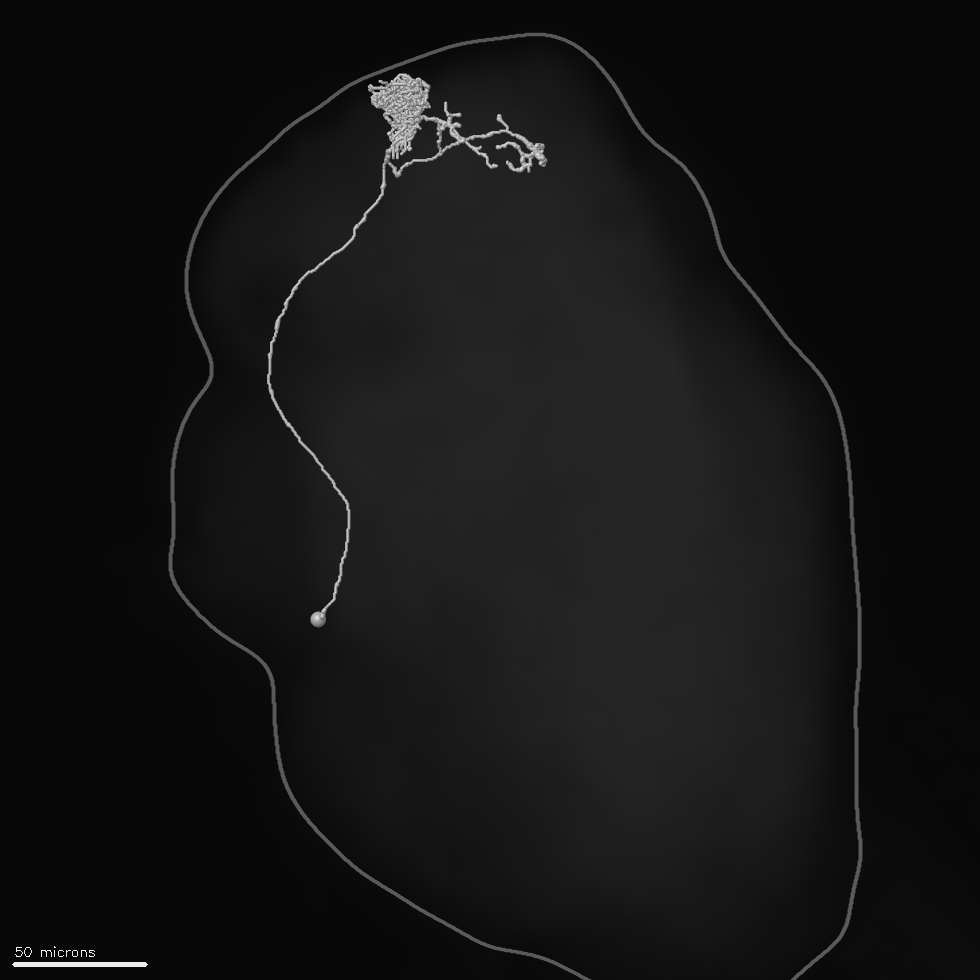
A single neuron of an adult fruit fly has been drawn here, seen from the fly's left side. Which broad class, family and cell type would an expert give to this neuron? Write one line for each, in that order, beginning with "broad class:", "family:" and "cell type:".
broad class: central-brain intrinsic neuron
family: hemilineage FLAa2
cell type: MBON14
